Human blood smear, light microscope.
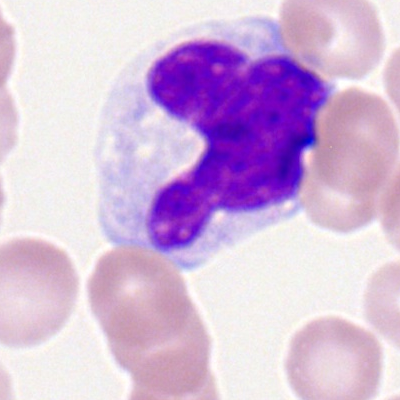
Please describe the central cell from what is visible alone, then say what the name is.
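First, the folded nucleus has a deep notch opening toward the left. Second, it sits toward the right, leaving most cytoplasm on the left. Third, the chromatin stains deep purple with faint lighter flecks. Fourth, the cytoplasm is abundant and pale grey-blue. It is a monocyte.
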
